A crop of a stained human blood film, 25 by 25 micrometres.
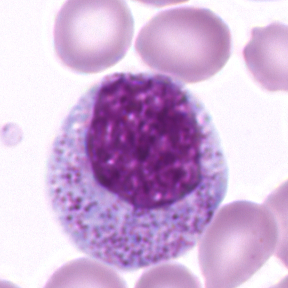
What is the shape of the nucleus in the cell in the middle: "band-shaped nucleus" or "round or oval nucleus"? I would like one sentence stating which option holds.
There is a compact round or oval nucleus in this cell.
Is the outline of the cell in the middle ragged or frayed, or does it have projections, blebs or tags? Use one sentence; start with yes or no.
No, a rough outline is not present, since the cell's edge is smooth.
